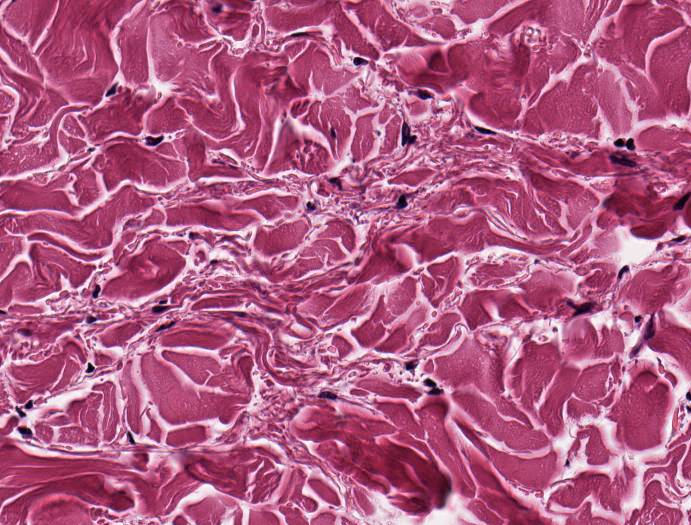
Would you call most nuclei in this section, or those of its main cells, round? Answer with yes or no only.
No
